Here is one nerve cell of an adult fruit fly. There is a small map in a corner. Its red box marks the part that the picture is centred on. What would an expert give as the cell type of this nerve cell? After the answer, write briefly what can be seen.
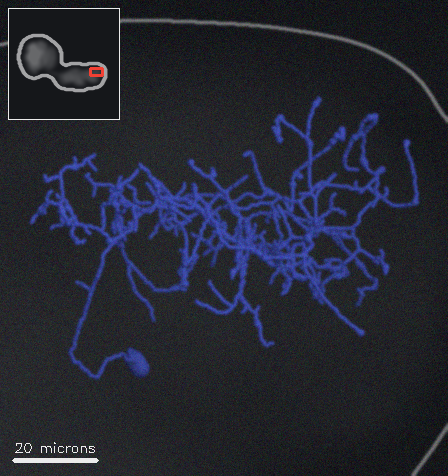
The cell type is INXXX399. It is a nerve-cord intrinsic neuron. From left to right in the picture it spans about 95 microns. The picture shows dozens of branch ends.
